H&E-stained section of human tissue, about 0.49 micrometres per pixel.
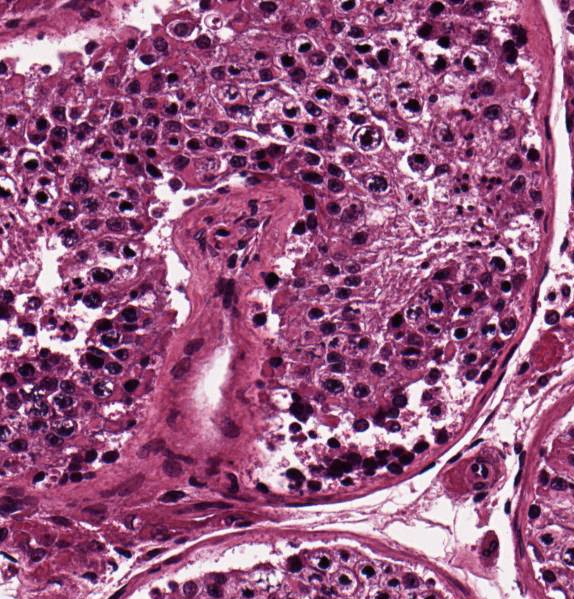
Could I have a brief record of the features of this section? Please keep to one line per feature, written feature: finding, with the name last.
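Wall: thin, smooth, pink; clearest along the right and lower sides of the large tubule
Tubule contents: many layers of rounded cells
Nuclei: many large and round, with coarse, clumped dark chromatin
Tissue between tubules: loose and pale at lower right, sparse cells, a few with pink cytoplasm
Fat cells: none in the field
Organ: testis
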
